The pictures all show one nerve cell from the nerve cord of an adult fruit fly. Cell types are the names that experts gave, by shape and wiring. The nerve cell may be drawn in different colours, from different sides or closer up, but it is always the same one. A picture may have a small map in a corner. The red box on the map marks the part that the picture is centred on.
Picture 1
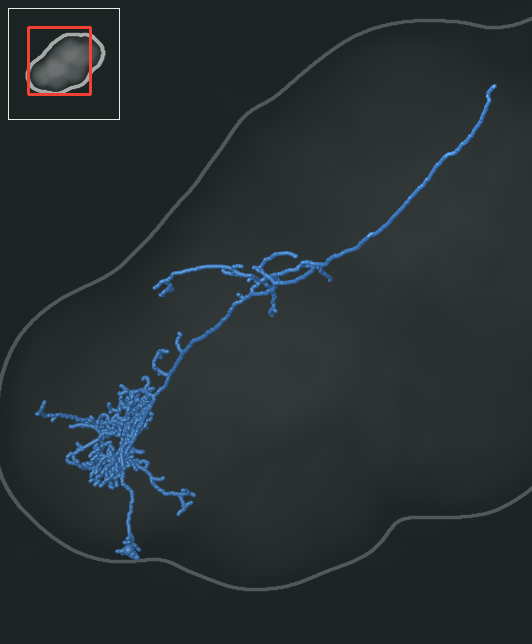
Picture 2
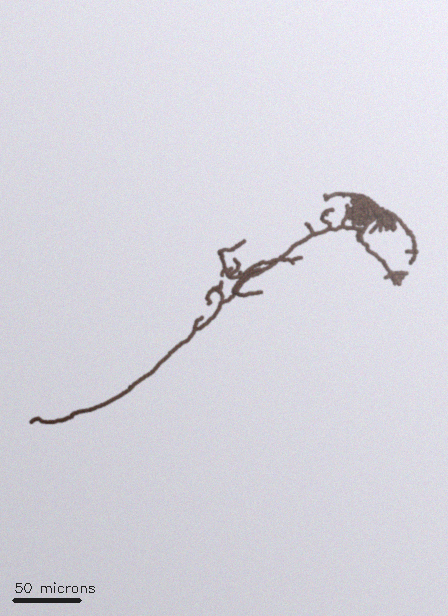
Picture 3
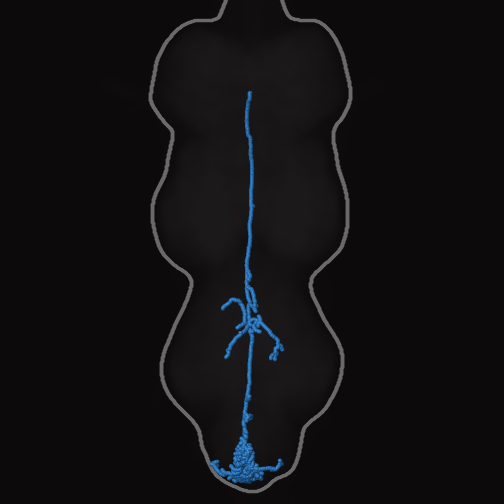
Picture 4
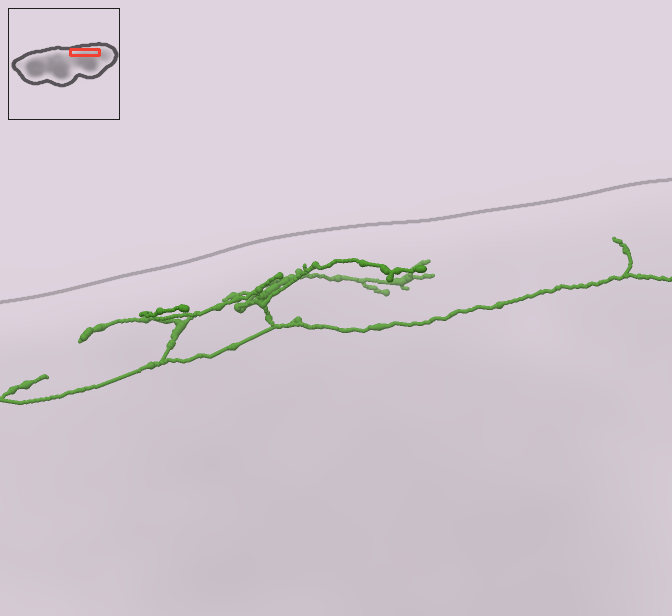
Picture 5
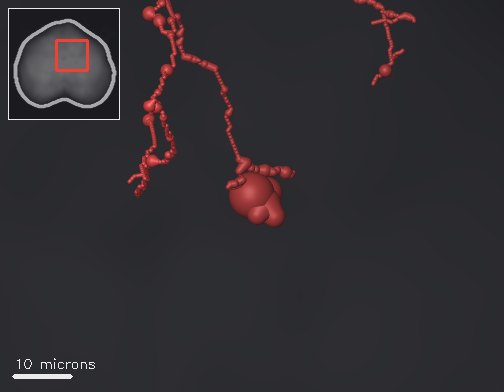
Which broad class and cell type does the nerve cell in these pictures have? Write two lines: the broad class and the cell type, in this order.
nerve-cord intrinsic neuron
INXXX249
